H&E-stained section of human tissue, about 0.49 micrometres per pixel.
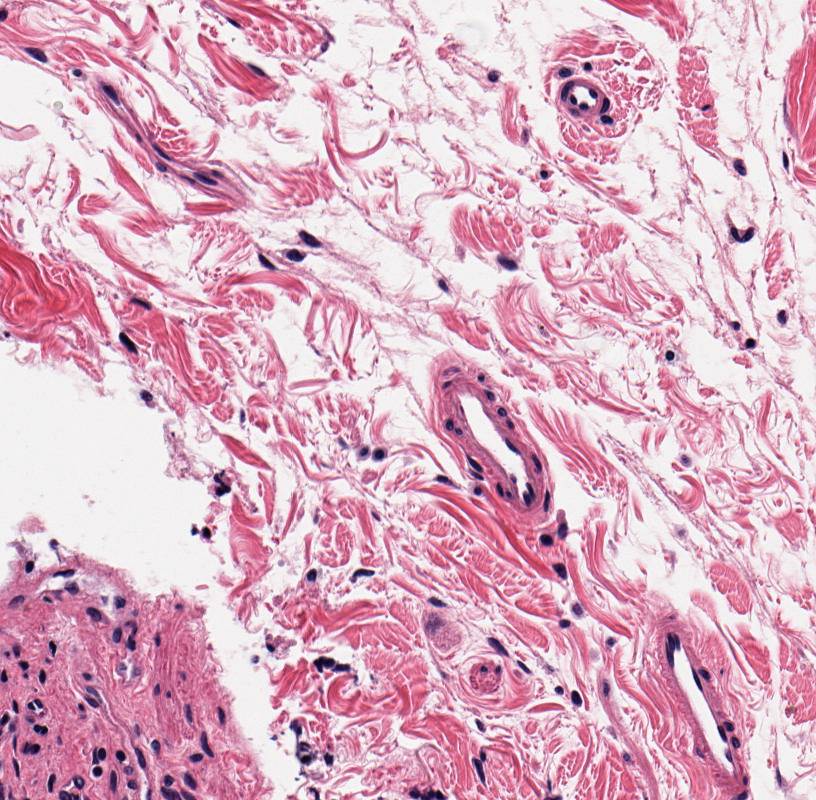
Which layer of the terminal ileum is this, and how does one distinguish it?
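Dense connective tissue: that is the part in this field. Point one: most of the field consists of loose connective tissue, wavy pink collagen bundles parted by pale open spaces. Point two: nuclei in this stroma are sparse, small and dark, spindle-shaped or oval.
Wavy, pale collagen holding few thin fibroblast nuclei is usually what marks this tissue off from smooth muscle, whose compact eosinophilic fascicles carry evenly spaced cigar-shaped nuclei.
Point three: a small vessel with a slit-like lumen and a wall of plump nuclei lies centrally, and no epithelium appears anywhere.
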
